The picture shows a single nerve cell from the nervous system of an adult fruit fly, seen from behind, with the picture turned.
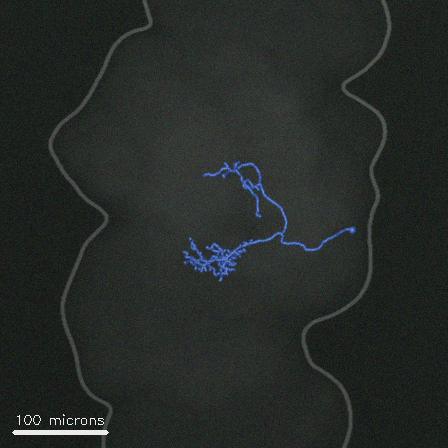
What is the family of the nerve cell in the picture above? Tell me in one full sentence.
The nerve cell is categorized as belonging to family hemilineage LB3.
